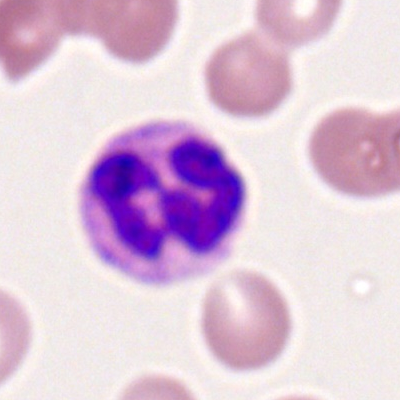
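Segmented neutrophil, middle cell, stained human blood smear, light microscopy. Outline round, smooth; no surface projections. Nucleus in several lobes joined by narrow parts. Chromatin dark purple, coarsely clumped. Cytoplasm pale pinkish-lilac.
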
